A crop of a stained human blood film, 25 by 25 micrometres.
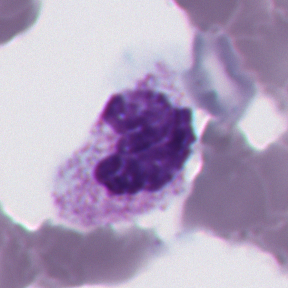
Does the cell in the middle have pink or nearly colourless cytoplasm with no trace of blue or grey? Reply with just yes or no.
Yes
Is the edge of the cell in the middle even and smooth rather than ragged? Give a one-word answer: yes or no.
No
